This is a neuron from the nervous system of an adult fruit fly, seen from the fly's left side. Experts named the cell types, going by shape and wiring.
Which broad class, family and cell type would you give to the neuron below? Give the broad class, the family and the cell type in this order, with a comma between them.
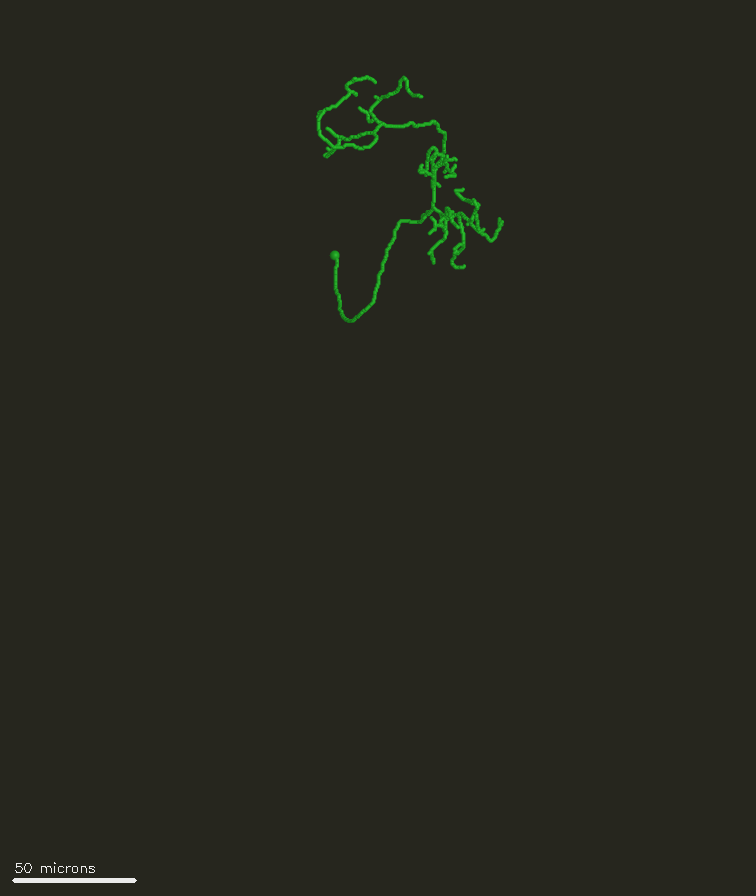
central-brain intrinsic neuron, hemilineage VPNl&d1_dorsal, CB2051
